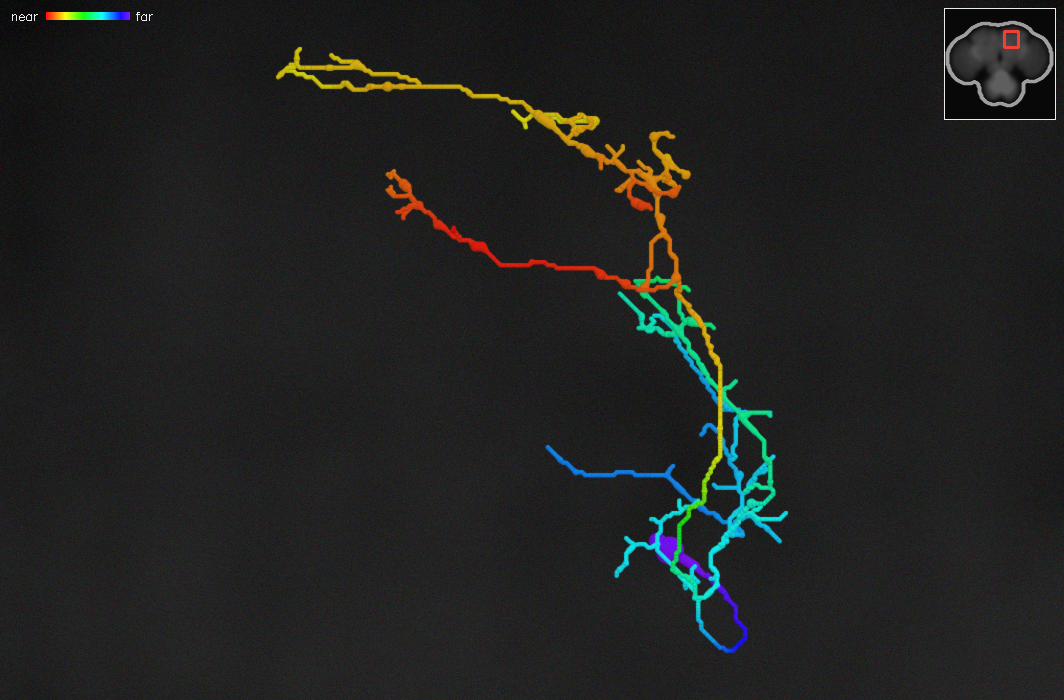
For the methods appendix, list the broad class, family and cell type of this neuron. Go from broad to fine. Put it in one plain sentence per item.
A central-brain intrinsic neuron of hemilineage DL1_ventral, type SIP089.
